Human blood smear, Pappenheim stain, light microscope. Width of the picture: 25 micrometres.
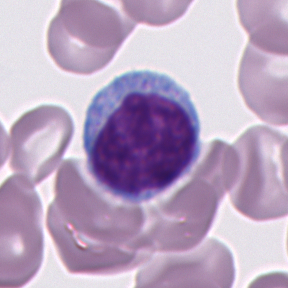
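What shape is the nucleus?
Round, with no indentation.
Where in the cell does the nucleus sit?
Toward the lower side, so the widest band of cytoplasm lies above it.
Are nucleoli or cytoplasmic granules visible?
Neither: no nucleoli show in the nucleus, and no distinct granules appear in the cytoplasm.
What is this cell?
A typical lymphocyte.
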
